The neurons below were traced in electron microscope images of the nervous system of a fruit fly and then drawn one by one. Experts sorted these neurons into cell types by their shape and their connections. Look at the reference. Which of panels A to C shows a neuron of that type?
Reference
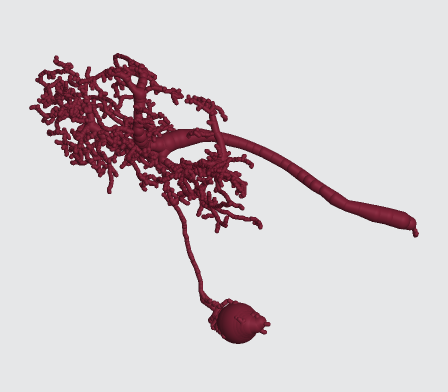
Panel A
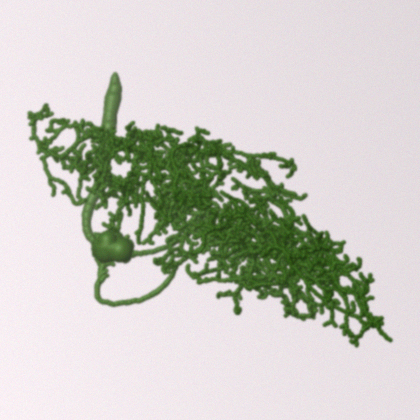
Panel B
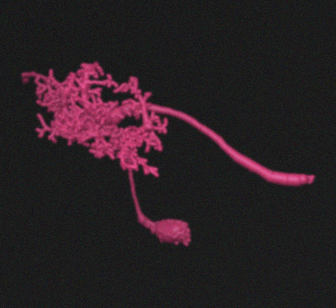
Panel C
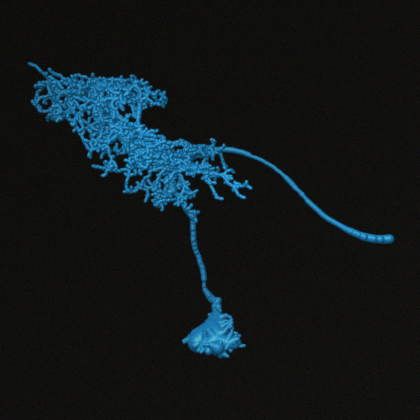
B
